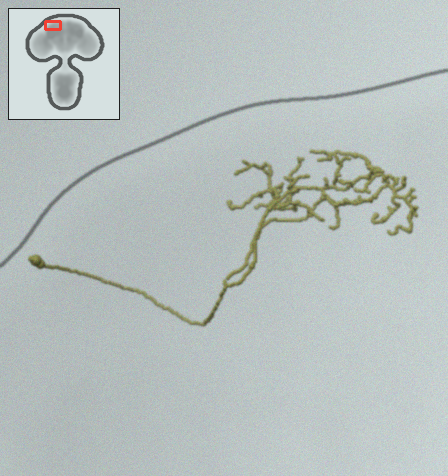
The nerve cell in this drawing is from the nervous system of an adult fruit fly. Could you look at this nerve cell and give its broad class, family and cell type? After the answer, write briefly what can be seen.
It is a central-brain intrinsic neuron. The family is hemilineage SLPpl1. It is of cell type SLP268. The cell body is on the left of the picture. In this view it is wider than it is tall.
